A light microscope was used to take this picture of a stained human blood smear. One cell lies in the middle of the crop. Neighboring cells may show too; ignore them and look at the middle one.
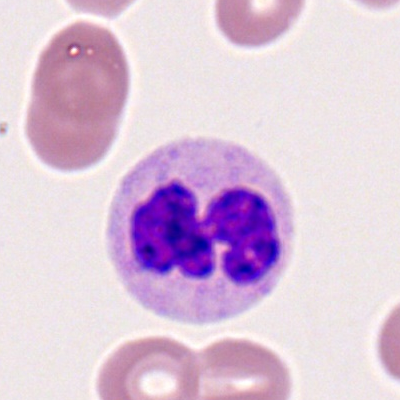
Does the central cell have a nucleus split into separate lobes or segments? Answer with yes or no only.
Yes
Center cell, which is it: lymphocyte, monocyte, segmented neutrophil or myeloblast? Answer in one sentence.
This crop's central cell is a segmented neutrophil.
